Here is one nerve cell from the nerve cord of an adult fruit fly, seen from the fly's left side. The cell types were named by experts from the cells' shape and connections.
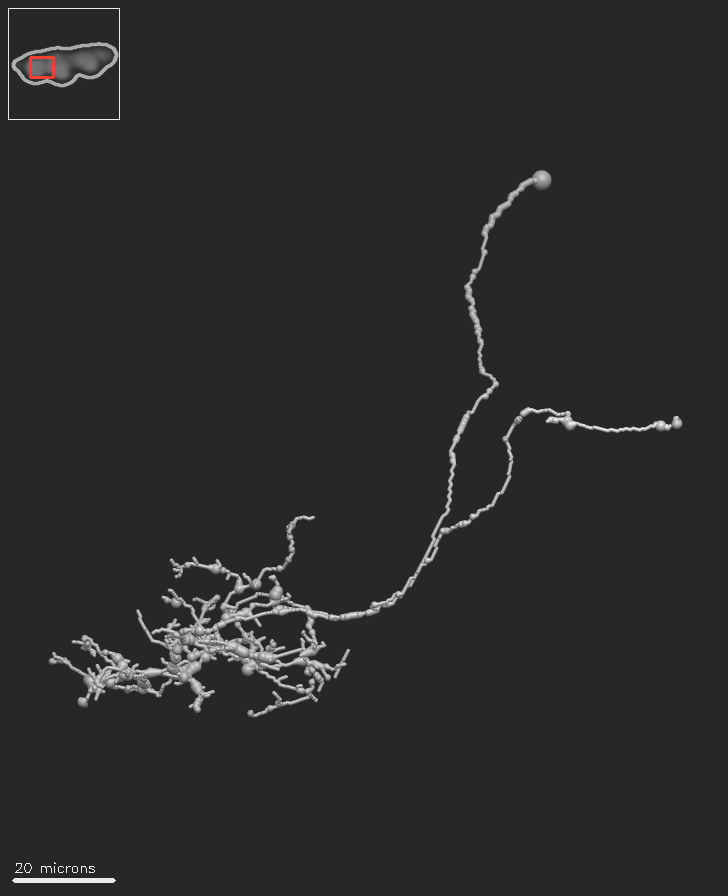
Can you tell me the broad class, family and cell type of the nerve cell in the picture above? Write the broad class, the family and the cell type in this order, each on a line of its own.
nerve-cord intrinsic neuron
hemilineage 23B
IN23B063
